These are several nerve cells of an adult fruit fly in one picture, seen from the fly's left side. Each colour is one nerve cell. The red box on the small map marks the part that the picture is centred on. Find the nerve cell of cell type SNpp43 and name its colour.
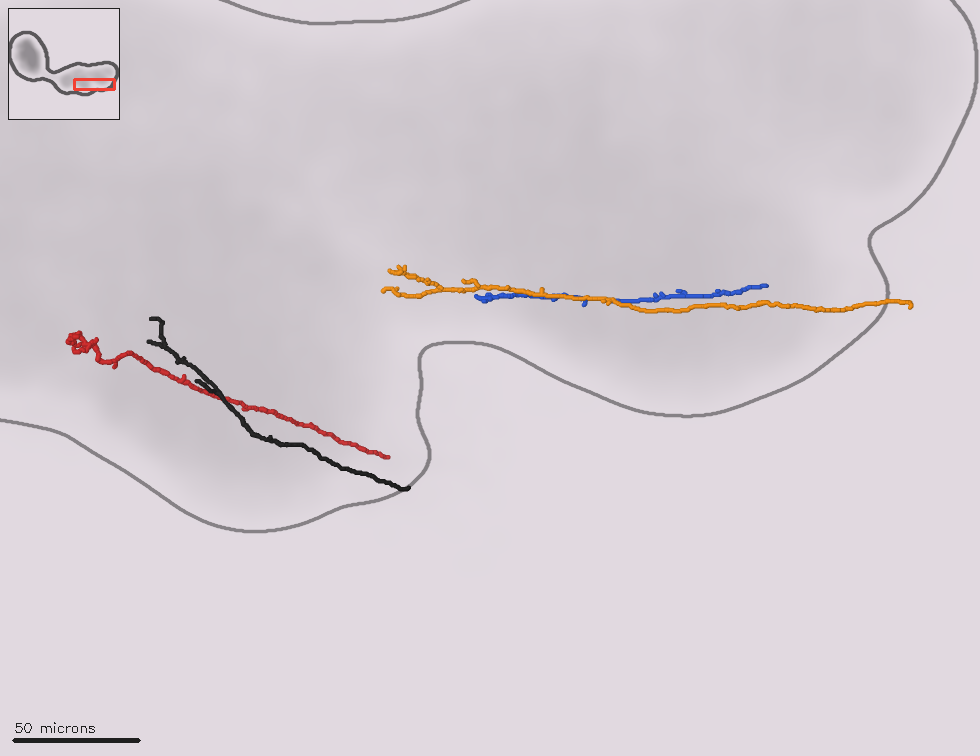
black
